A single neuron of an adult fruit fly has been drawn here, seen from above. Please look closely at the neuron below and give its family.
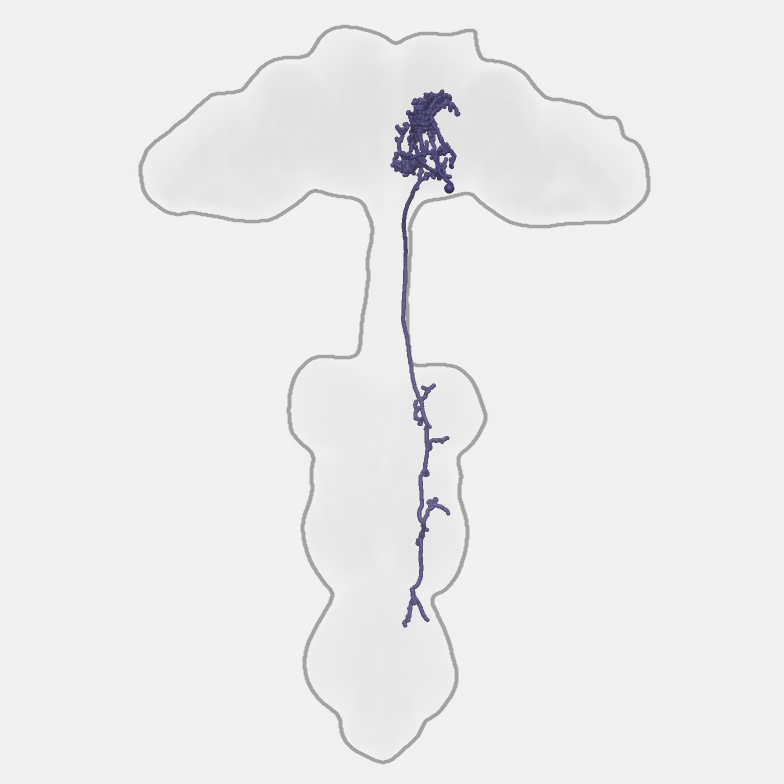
DNpe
